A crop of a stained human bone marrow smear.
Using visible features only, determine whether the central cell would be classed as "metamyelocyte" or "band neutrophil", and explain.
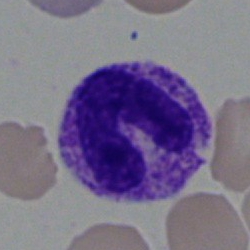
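Band neutrophil. In order: the nucleus is a single curved band bent into a U shape; the chromatin is dense, dark purple and coarsely clumped; the cytoplasm is pale pinkish-lilac rather than blue; and fine violet granules are scattered throughout it.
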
